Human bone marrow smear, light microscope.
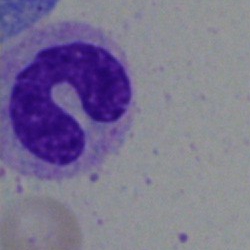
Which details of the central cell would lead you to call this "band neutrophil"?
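The cell shown is a band neutrophil.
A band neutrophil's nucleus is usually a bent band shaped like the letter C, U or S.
Here the nucleus is a single thick band curved into a C, with its hollow opening toward the lower right, and this goes with the name.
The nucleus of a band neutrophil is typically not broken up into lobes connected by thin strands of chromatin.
The nucleus in the picture is one single band rather than a set of lobes, which also goes with it.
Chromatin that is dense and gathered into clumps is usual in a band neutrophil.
The chromatin here is dense, coarsely clumped and dark purple, in keeping with that. The cytoplasm is pale pinkish-lilac. None of the features seen goes against the name.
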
